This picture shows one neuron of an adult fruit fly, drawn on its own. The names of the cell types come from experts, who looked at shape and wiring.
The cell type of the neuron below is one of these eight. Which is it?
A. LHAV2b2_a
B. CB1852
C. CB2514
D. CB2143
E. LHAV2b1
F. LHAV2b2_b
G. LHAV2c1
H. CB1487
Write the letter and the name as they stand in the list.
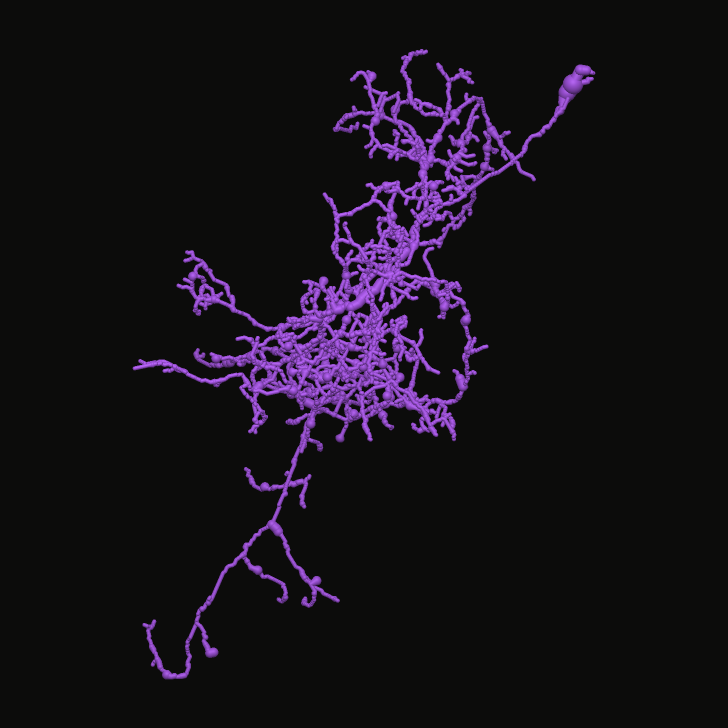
B. CB1852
